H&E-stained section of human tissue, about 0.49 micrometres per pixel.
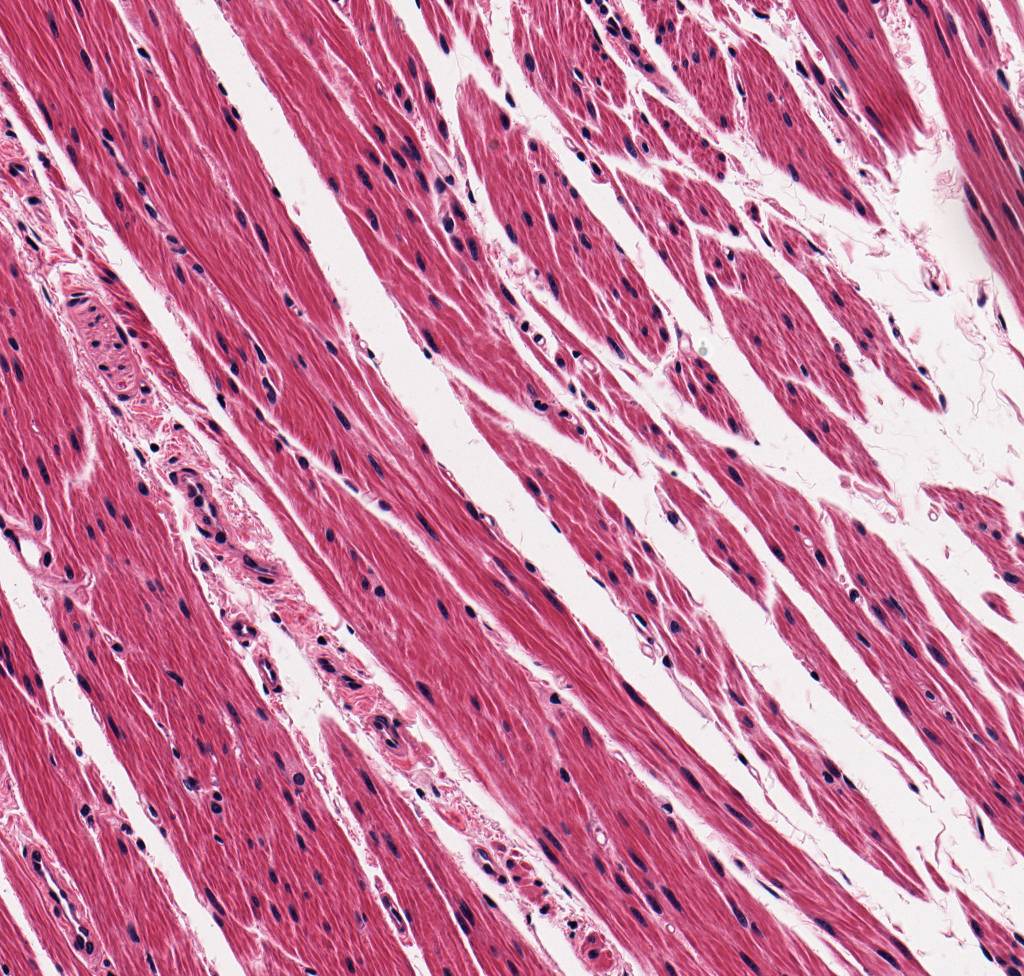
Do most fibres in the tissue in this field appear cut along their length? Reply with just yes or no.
Yes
